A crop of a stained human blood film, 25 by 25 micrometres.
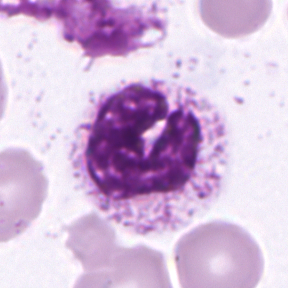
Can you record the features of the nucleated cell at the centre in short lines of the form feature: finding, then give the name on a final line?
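Outline: roughly round.
Nucleus: curved, horseshoe-like, central notch opening to upper right.
Nuclear size: about 10 micrometres across.
Chromatin: dark purple, coarse, clumped.
Cytoplasm: moderate pale pinkish rim around nucleus.
Identity: band neutrophil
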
